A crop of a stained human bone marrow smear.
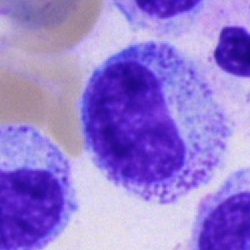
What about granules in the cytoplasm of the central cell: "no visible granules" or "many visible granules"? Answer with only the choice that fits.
Many visible granules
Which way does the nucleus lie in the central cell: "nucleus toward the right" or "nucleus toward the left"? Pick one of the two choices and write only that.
Nucleus toward the left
